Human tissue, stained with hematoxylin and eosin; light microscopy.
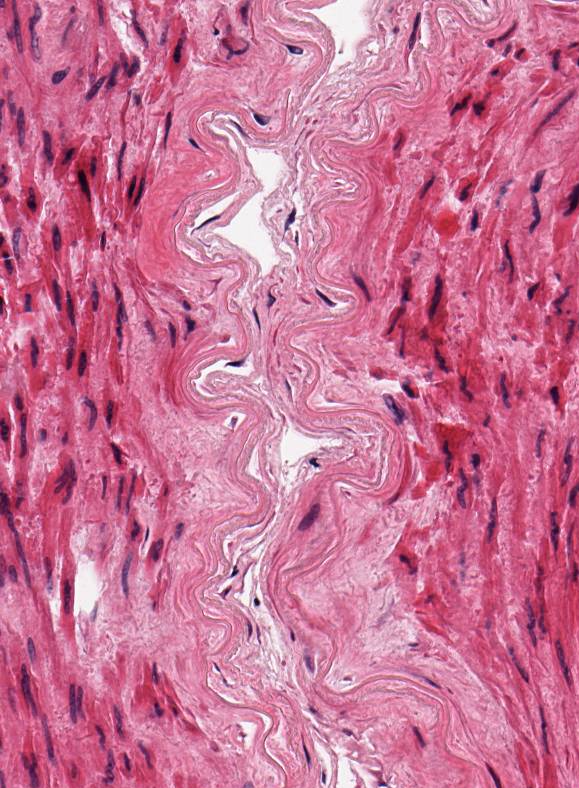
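Tibial artery: the central band shows tightly undulating lamellae in repeated zigzag folds, and the central spaces are lined by a few flattened, dark-staining nuclei. Smooth muscle cells with elongated, cigar-shaped nuclei and pink cytoplasm form both flanks. A paler pink, finely fibrillar zone with few nuclei separates the wavy lamellae from the muscle.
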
